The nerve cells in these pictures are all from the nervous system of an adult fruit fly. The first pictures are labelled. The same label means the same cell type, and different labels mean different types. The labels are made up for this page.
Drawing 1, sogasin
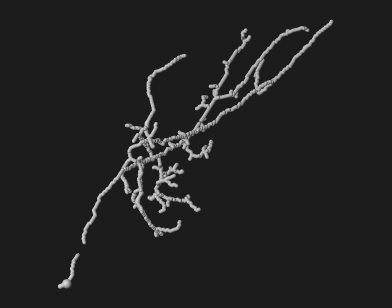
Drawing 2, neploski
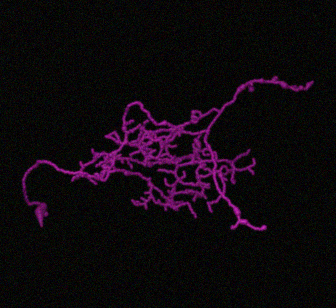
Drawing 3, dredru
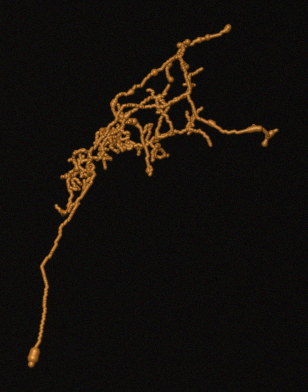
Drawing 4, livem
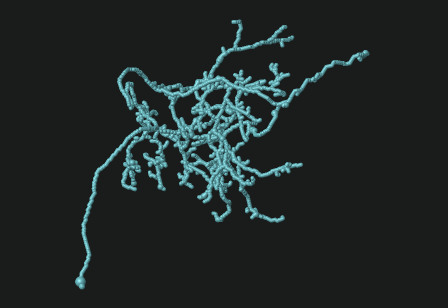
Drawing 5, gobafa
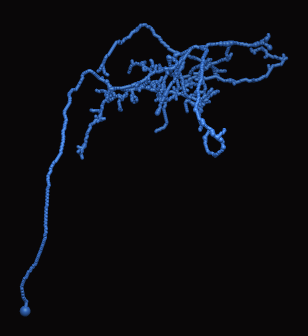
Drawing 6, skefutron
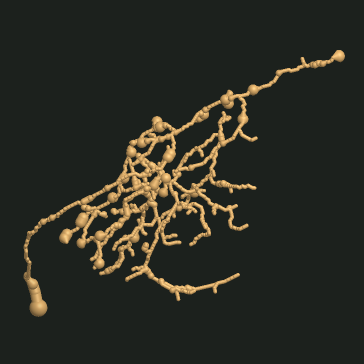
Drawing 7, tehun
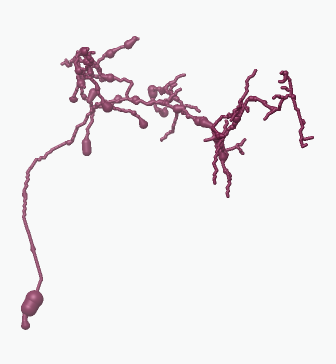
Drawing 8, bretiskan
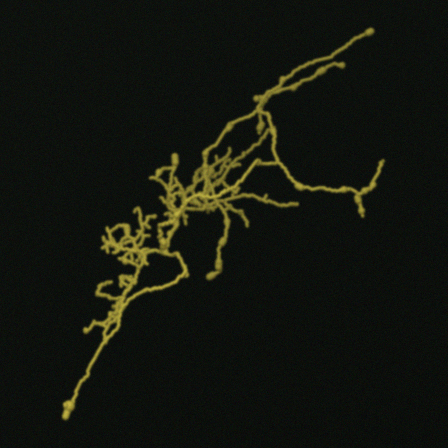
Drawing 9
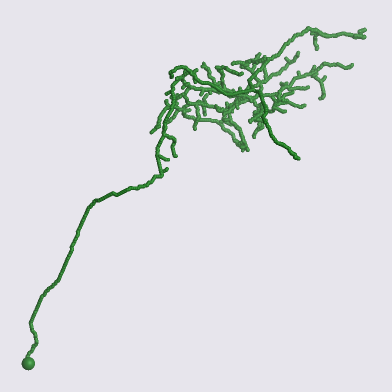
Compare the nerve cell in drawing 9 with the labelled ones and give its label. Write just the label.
neploski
